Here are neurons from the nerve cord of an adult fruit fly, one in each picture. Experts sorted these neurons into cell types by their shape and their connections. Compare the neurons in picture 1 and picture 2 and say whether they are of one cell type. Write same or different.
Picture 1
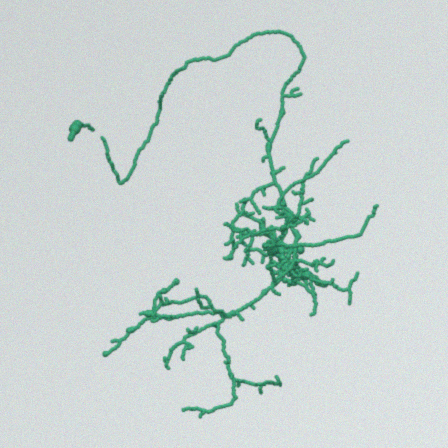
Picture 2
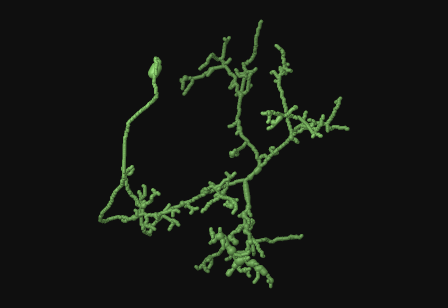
same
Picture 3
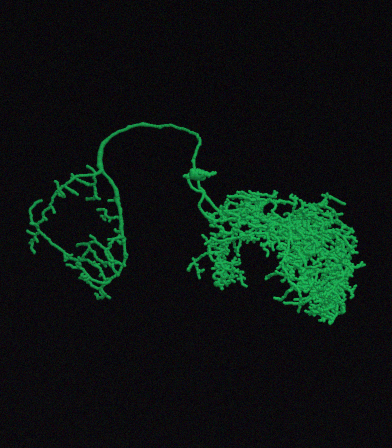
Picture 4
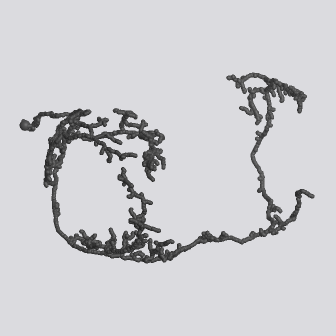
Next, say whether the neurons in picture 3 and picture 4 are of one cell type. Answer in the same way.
different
